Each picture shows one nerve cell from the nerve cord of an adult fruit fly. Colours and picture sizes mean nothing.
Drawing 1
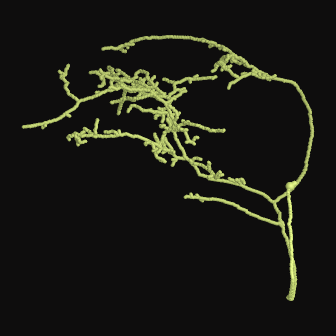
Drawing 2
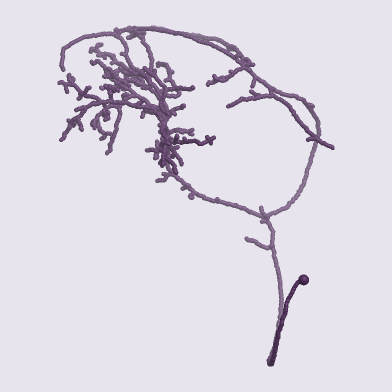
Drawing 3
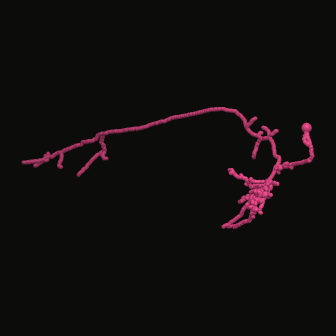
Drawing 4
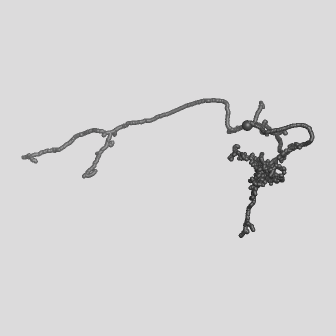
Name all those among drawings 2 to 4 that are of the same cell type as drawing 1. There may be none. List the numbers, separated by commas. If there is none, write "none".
2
